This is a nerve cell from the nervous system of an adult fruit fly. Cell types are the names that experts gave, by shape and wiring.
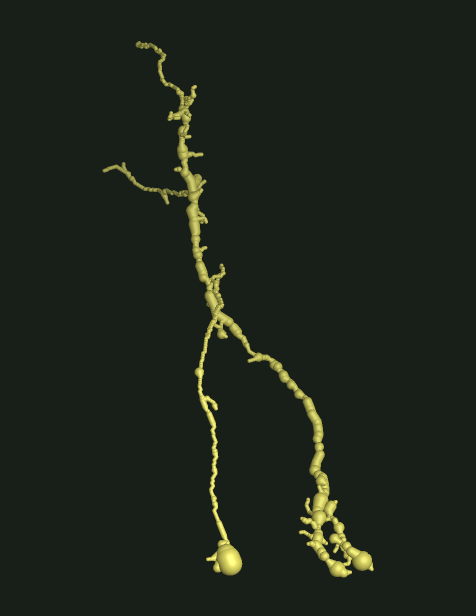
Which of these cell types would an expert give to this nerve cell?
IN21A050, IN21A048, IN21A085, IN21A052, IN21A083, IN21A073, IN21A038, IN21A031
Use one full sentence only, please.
Belonging to the cell type IN21A031 is this nerve cell.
